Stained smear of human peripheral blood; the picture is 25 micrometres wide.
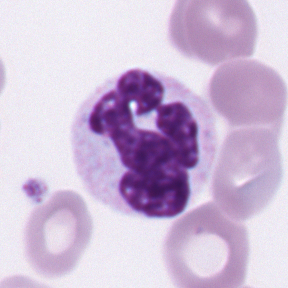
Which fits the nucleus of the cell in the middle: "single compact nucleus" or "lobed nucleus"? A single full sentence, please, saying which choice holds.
The nucleus of this cell is divided into two or more lobes.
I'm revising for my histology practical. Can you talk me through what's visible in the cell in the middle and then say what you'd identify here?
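So, the chromatin: dark purple and coarsely clumped. I can't see any nucleoli in the nucleus. The cytoplasm holds fine, faint pinkish granules, and no vacuoles show. This is a segmented neutrophil.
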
